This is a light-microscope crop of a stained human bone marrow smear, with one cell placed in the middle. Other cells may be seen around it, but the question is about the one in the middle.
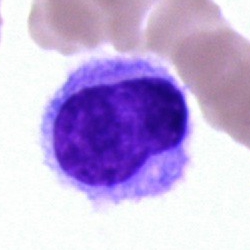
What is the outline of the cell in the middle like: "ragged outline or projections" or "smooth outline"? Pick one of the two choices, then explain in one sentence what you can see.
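Ragged outline or projections. The cell's border is ragged, with small irregular projections.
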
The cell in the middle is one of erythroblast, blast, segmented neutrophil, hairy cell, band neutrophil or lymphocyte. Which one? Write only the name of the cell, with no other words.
hairy cell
